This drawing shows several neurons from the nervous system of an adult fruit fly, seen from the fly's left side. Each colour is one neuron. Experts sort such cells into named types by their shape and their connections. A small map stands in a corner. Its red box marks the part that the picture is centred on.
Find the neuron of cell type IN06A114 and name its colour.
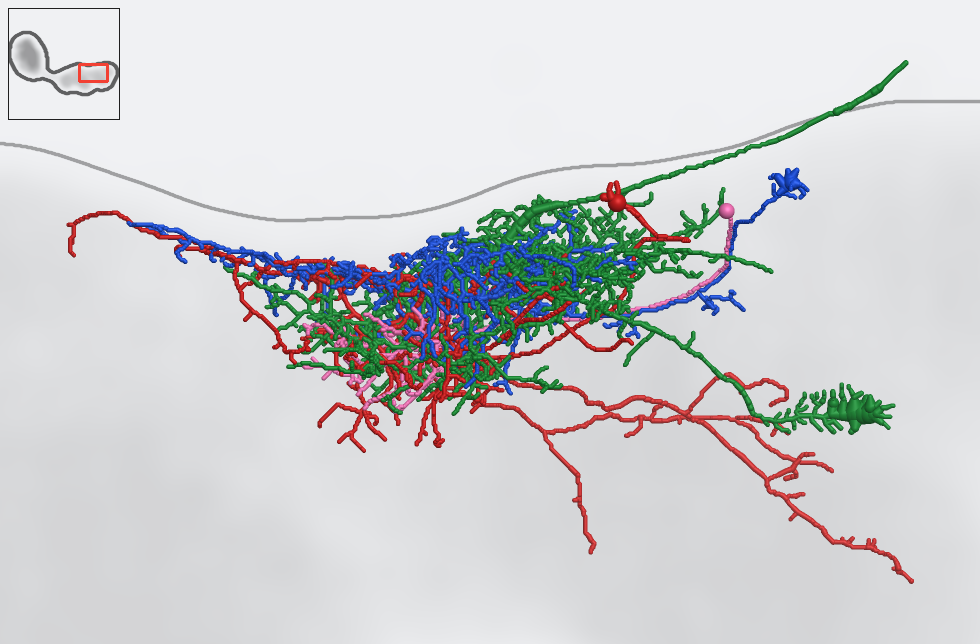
pink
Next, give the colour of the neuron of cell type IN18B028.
red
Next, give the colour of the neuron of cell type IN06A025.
blue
